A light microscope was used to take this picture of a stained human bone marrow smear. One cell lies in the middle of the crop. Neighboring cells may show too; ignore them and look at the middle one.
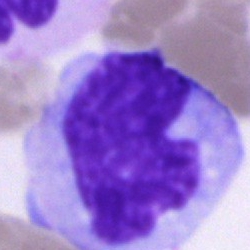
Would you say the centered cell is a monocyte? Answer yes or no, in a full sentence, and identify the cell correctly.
Yes, at the centre of the crop lies a monocyte.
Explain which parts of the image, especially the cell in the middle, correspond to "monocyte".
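Look first at the right margin of the nucleus: it is irregular and notched.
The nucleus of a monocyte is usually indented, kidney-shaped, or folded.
That notched margin is in keeping with it. Now the chromatin: it is dark purple and clumped, with paler gaps between the clumps. The cytoplasm is pale blue. Near the top, the nucleus reaches close to the cell edge, so little cytoplasm shows there.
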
